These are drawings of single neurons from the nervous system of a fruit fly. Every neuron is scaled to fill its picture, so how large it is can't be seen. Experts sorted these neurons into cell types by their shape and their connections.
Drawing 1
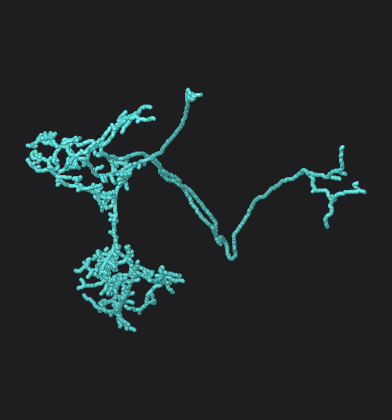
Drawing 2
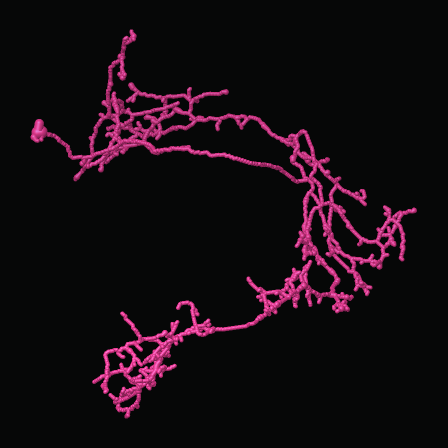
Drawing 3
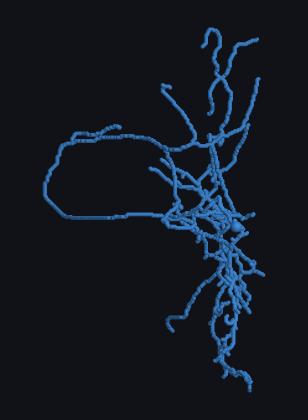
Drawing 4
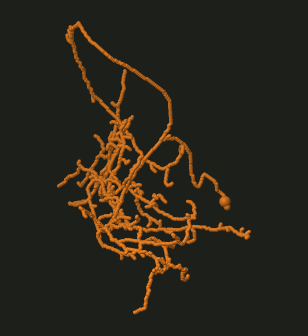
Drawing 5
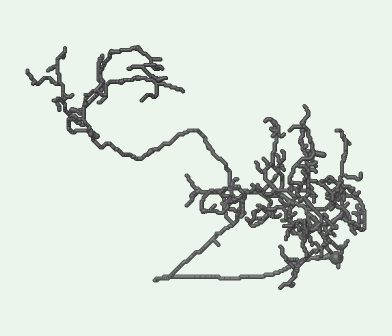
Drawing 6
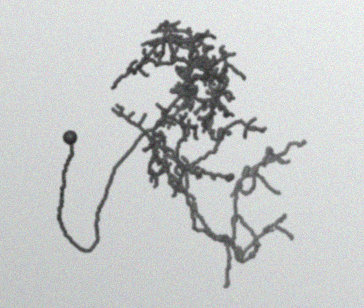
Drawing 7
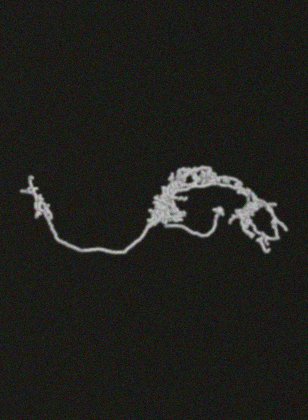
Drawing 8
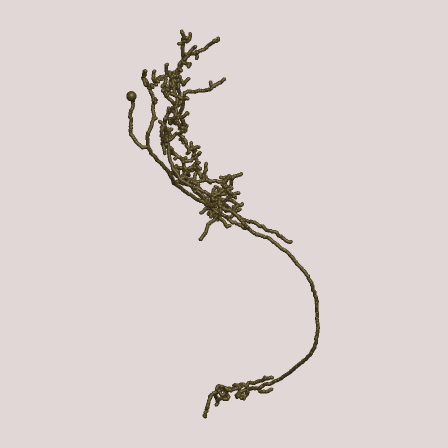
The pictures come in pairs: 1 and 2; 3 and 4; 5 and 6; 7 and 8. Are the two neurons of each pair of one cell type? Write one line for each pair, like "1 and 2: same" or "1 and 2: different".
1 and 2: different
3 and 4: same
5 and 6: same
7 and 8: same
